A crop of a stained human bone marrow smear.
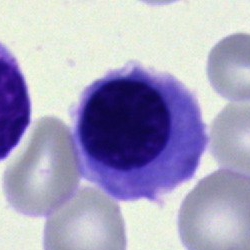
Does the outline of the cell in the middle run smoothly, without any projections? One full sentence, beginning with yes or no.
No, it is a rough edge, not a smooth one, that bounds the cell.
